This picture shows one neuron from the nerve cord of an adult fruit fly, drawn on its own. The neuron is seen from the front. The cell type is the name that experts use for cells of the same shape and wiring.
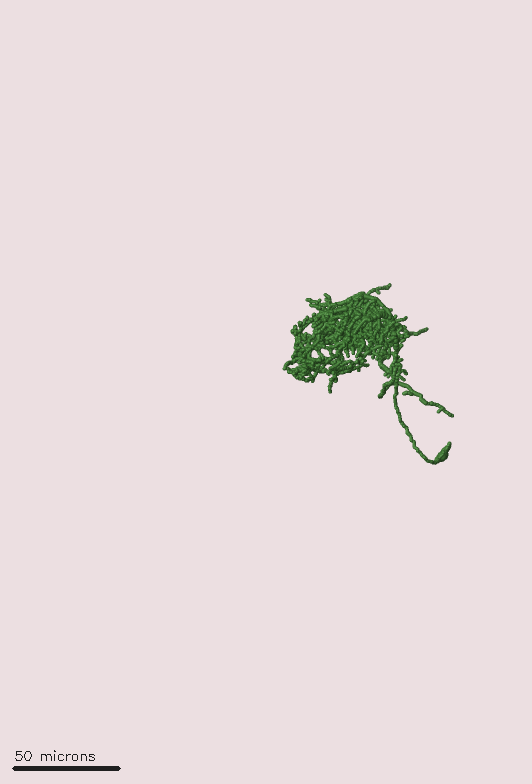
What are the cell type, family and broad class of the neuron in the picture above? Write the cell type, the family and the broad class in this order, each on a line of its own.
IN03B022
hemilineage 03B
nerve-cord intrinsic neuron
